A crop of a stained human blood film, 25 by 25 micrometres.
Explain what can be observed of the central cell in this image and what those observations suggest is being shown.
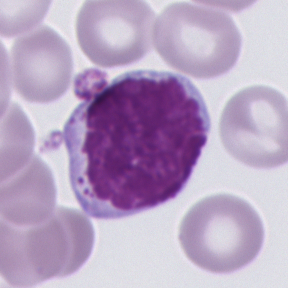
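Off-centre nucleus, pushed toward the right side of the cell; about 12 micrometres across, filling about 70% of the cell's area. Chromatin dark purple, coarsely clumped. Cytoplasm pale grey-blue, its widest rim on the left side of the cell. Identification: large granular lymphocyte.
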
